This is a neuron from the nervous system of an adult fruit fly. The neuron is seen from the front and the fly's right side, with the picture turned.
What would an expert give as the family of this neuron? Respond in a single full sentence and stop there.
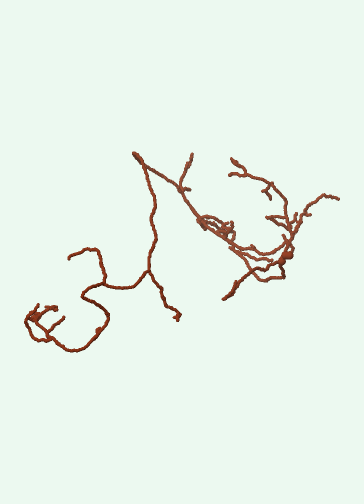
The neuron here is of family hemilineage 17A.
